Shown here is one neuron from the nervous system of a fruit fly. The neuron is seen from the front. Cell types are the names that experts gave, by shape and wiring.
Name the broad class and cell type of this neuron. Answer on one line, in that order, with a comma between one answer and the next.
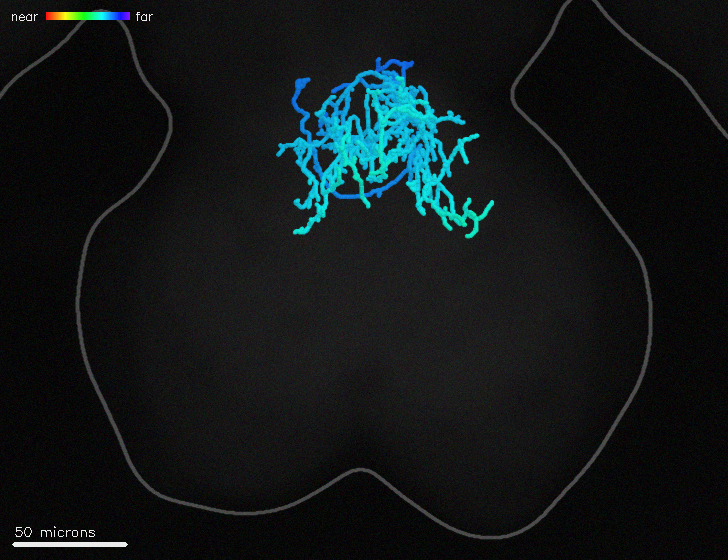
nerve-cord intrinsic neuron, INXXX376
